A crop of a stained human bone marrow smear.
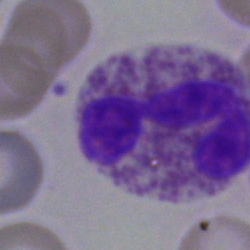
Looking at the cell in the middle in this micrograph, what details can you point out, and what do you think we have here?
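Outline roughly round. Chromatin dense, staining dark purple. No nucleolus visible in any lobe. Cytoplasm plentiful and pale. Eosinophil.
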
